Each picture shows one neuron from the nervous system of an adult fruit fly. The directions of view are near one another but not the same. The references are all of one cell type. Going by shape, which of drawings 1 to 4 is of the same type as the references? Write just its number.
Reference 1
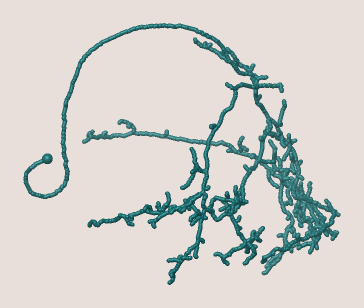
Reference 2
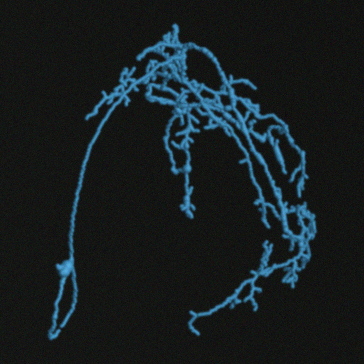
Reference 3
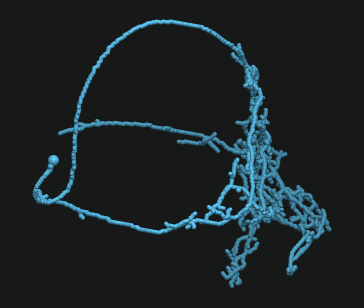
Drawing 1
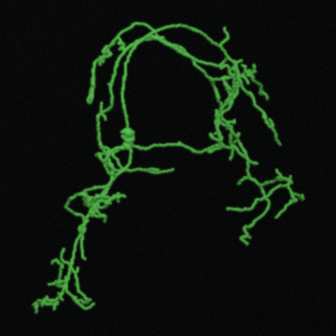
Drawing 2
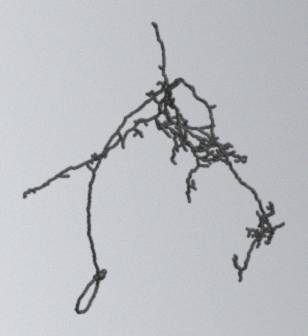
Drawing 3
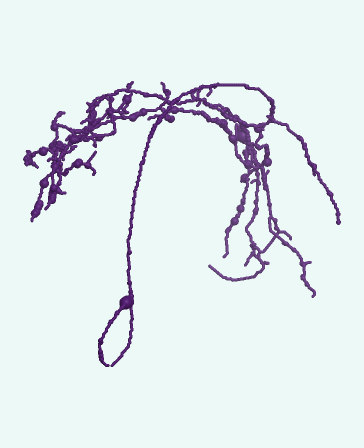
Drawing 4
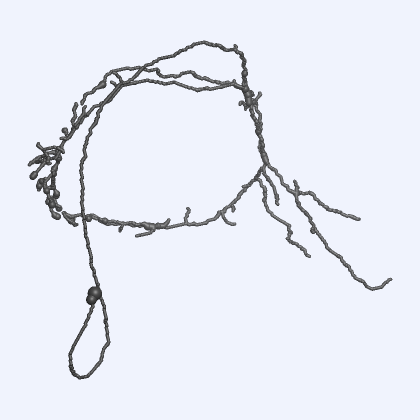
2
